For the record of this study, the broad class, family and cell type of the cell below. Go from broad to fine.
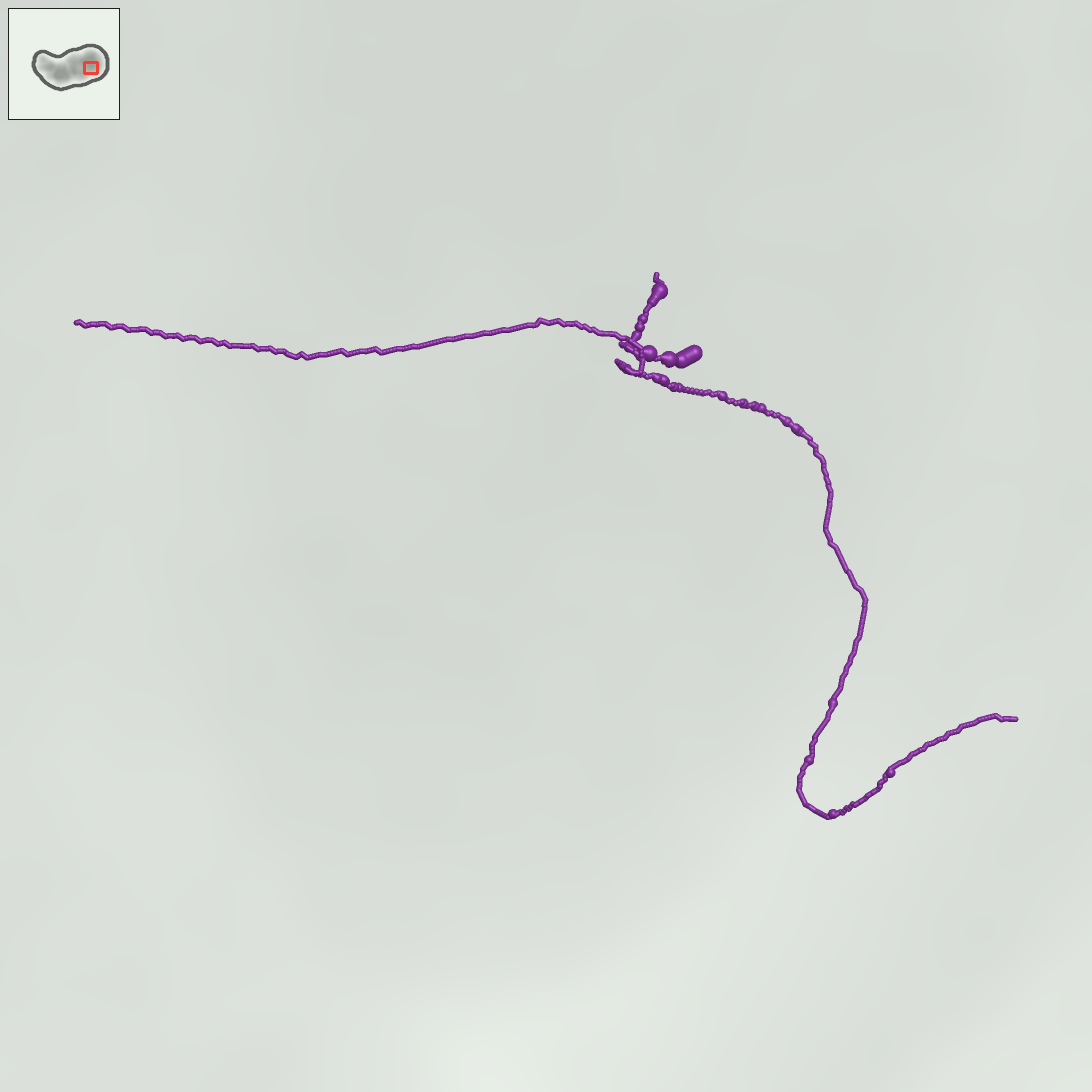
sensory neuron entering the brain; class olfactory; ORN_DL3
